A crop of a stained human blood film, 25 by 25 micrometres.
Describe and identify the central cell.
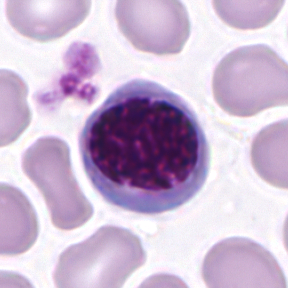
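A round cell with a smooth outline, about 11 micrometres across. Its nucleus is round to slightly oval, with no indentation, and measures about 10 by 8 micrometres, filling about 60% of the cell's area. The chromatin is dense and coarsely clumped. The cytoplasm forms a narrow rim, thinnest on the left side of the nucleus. The cell is a normoblast.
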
